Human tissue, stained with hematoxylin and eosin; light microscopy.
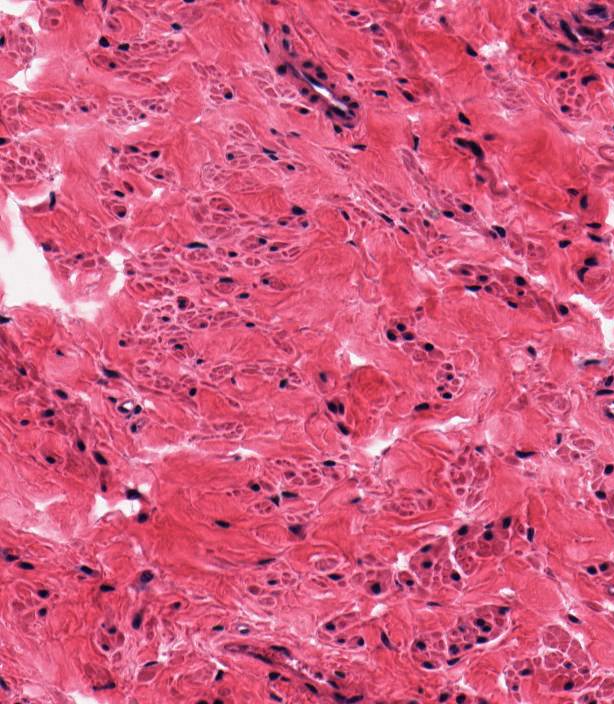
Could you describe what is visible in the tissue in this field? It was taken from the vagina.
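You'll notice the whole field is strongly eosinophilic tissue in bundles that interlace and are cut in different planes. Where a bundle is cut across, you get groups of small rounded cell profiles with thin pale outlines between them. There are no glands or lined lumens, and no fat cells either.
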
